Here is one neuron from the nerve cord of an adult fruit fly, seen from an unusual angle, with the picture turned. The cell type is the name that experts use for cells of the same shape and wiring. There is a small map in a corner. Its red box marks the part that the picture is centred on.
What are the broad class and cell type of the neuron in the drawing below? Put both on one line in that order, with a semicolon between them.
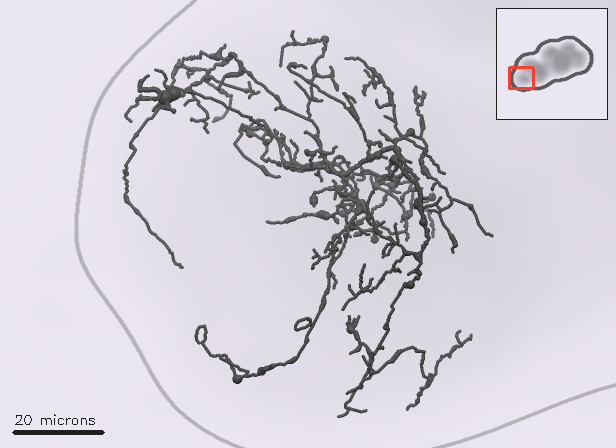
nerve-cord intrinsic neuron; INXXX279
